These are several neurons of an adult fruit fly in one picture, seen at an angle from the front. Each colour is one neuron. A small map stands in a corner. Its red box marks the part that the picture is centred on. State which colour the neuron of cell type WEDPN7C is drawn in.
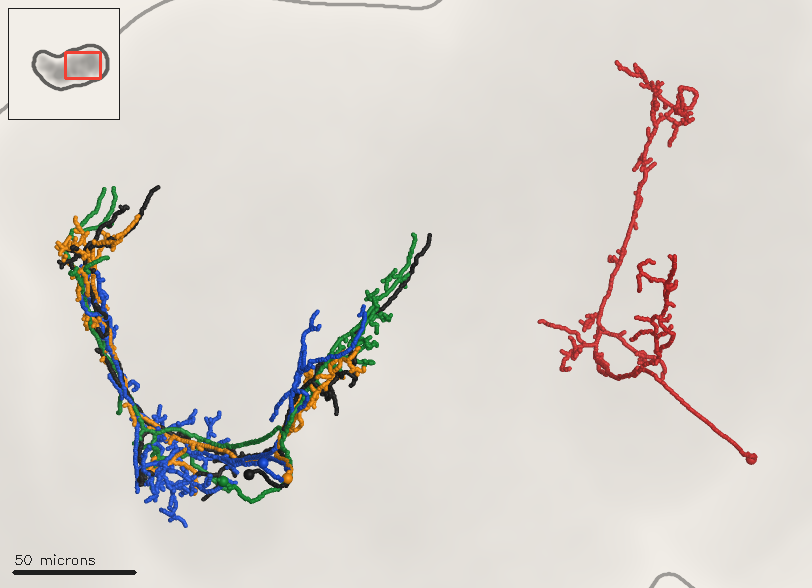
blue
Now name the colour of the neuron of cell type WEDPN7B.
black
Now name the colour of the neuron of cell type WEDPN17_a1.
green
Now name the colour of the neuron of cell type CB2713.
orange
